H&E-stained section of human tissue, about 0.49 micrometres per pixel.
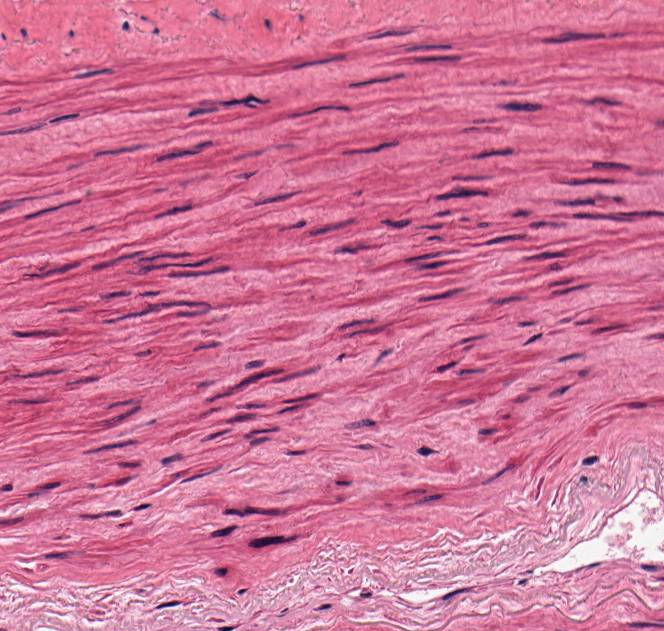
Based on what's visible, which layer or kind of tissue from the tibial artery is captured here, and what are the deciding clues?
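The field shows the tunica media. Most of it is a broad band of tightly packed, parallel fibres and spindle-shaped cells running roughly horizontally, their dark, elongated, cigar-shaped nuclei lying along the fibres.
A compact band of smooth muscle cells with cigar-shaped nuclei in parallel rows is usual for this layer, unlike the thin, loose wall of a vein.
Between the nuclei it stains deep pink and looks finely fibrillar and slightly wavy.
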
